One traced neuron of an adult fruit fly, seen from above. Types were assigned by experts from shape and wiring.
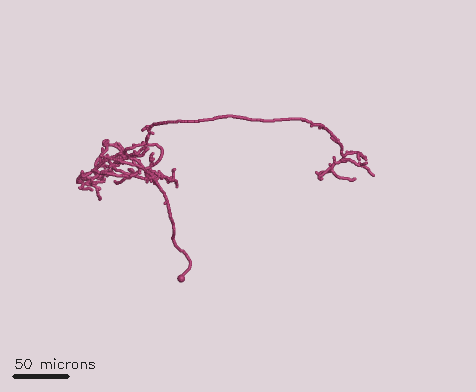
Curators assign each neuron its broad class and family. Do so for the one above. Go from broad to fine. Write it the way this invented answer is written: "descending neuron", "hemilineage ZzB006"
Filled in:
"central-brain intrinsic neuron", "hemilineage DM4_dorsal"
